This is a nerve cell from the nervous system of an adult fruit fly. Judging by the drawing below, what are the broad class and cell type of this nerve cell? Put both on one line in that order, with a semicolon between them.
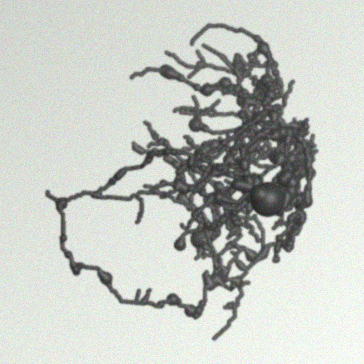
nerve-cord intrinsic neuron; INXXX409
